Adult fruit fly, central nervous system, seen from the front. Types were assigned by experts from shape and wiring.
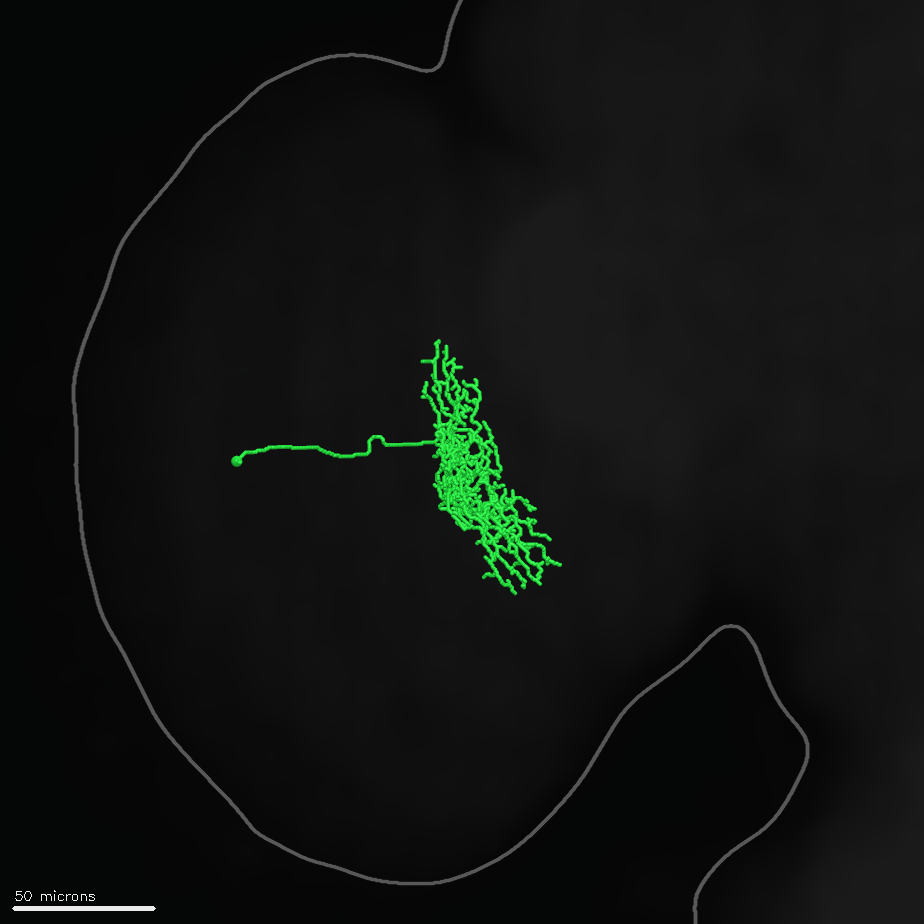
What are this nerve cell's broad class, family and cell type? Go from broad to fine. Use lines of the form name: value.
broad class: optic-lobe intrinsic neuron
family: Tm
cell type: Tm23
